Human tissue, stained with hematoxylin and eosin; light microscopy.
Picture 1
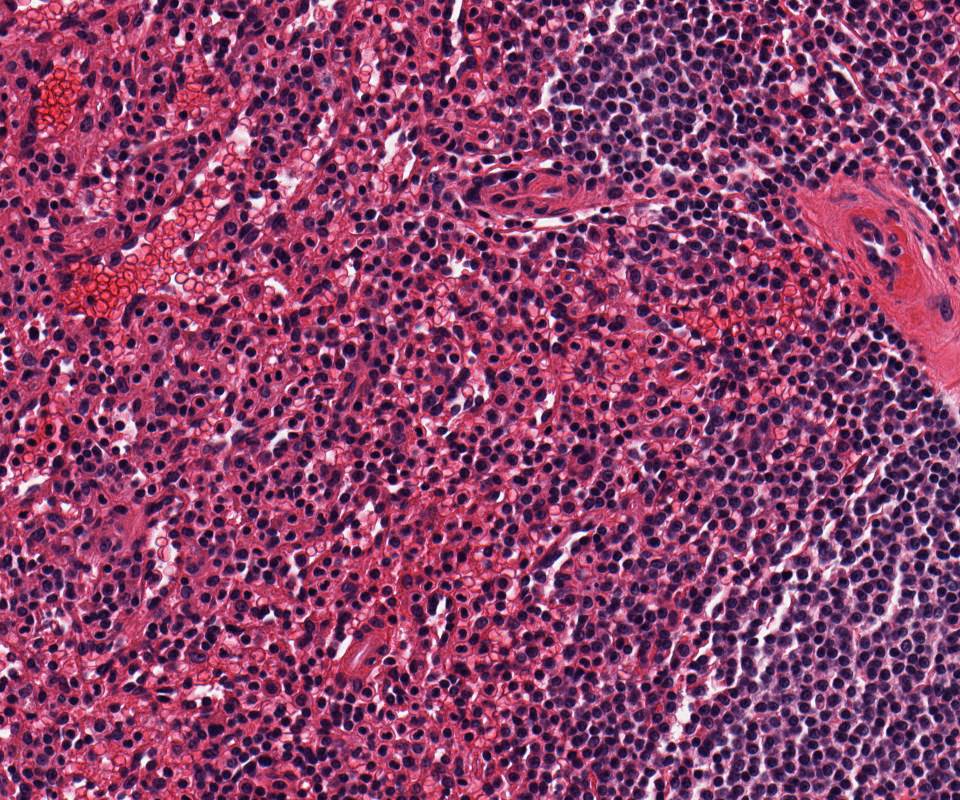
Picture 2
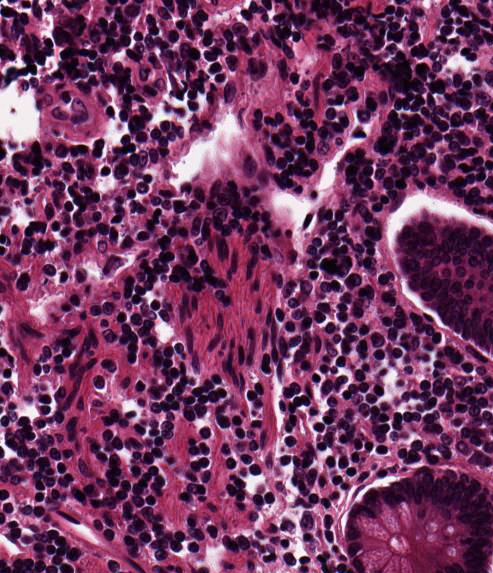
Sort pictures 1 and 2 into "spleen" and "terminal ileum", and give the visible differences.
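This pair shows spleen in picture 1 and terminal ileum in picture 2. The spleen field divides into a pinker, looser cellular area on the left and a denser blue-purple area of crowded nuclei on the right. That right-hand area is closely packed small lymphocytes with round, dark nuclei and scant cytoplasm. Red blood cells crowd most at the upper left, and a small vessel with a thick, pink-staining wall sits at the upper right edge. In the terminal ileum, densely packed small cells with dark round nuclei, mainly lymphocytes with scant cytoplasm, fill most of the field. Two cut glands lie along its right edge, one upper and one lower, the lower lined by columnar epithelium with pale mucin-filled goblet cells.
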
